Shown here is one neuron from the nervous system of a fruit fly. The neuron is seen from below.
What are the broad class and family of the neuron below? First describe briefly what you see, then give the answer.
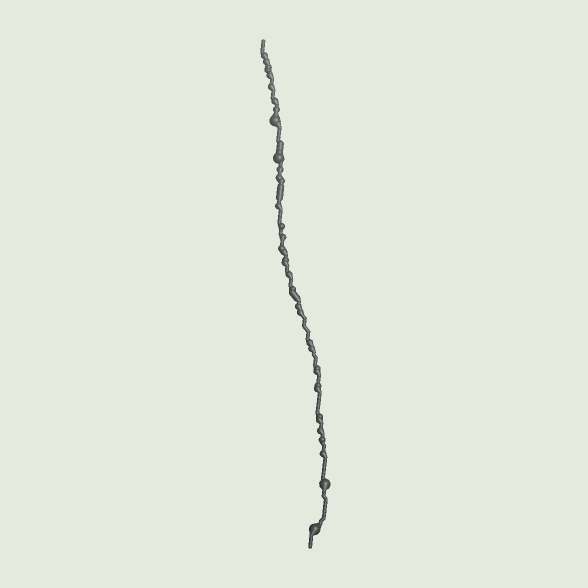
No cell body is drawn. There are a dozen or fewer branch ends. Its broad class is sensory neuron entering the brain. Its family is called class mechanosensory.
